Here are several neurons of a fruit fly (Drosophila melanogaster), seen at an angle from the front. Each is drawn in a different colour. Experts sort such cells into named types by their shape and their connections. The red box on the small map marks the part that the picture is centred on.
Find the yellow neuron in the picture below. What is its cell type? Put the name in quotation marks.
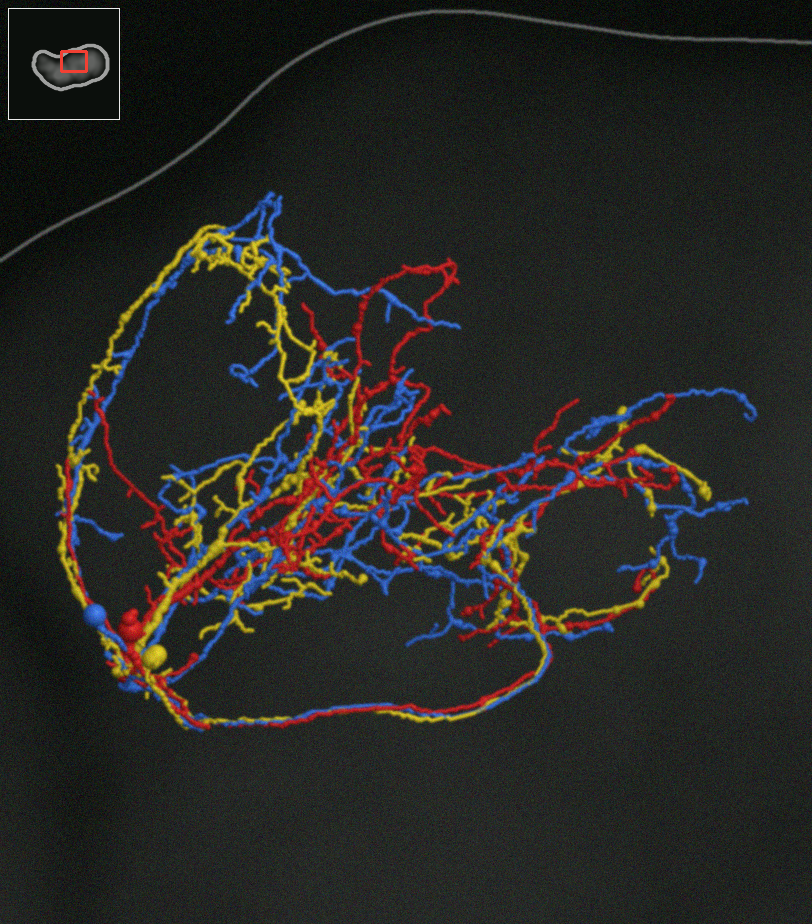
"CL100"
